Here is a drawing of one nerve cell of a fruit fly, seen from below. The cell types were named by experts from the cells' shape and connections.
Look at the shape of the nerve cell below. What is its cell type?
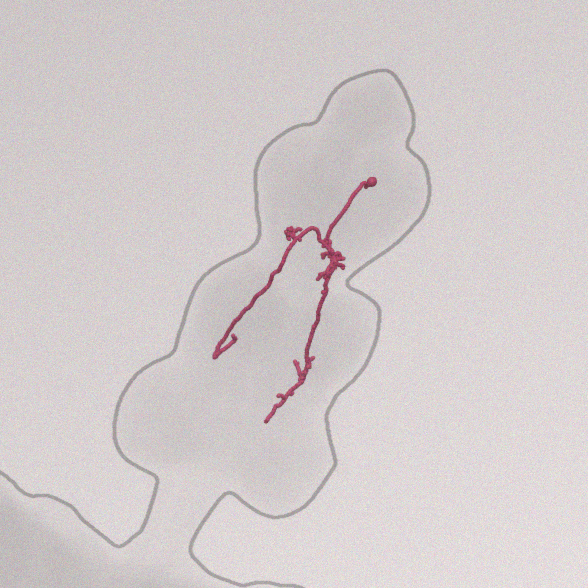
IN07B096_b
